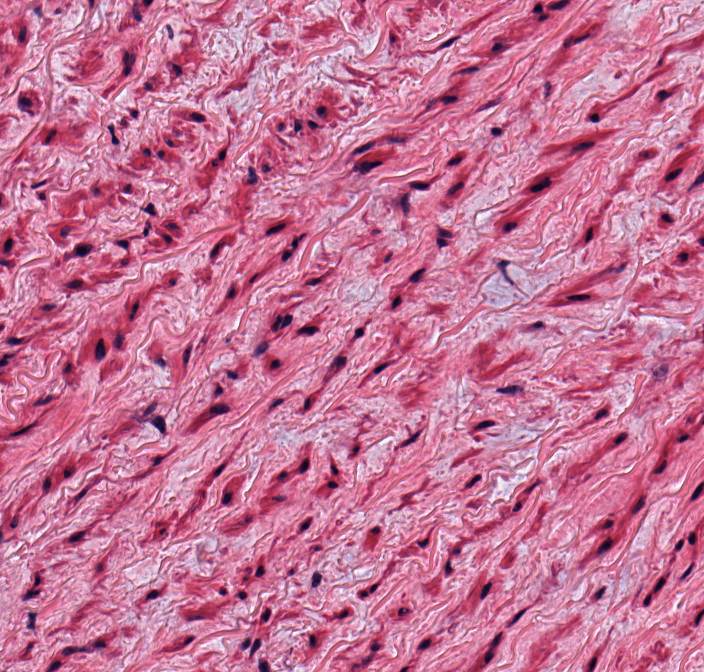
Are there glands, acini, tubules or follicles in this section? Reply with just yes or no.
No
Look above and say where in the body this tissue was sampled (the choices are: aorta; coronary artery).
aorta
